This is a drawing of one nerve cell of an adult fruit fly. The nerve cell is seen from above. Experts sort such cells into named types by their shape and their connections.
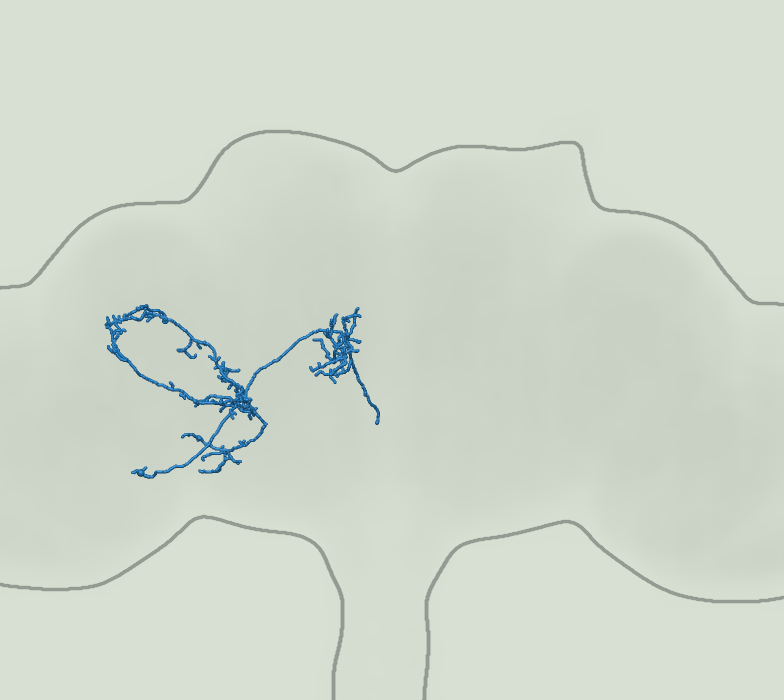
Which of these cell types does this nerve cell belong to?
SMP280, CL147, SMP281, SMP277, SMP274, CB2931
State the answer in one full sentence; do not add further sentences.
It is the cell type SMP274 to which this nerve cell belongs.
